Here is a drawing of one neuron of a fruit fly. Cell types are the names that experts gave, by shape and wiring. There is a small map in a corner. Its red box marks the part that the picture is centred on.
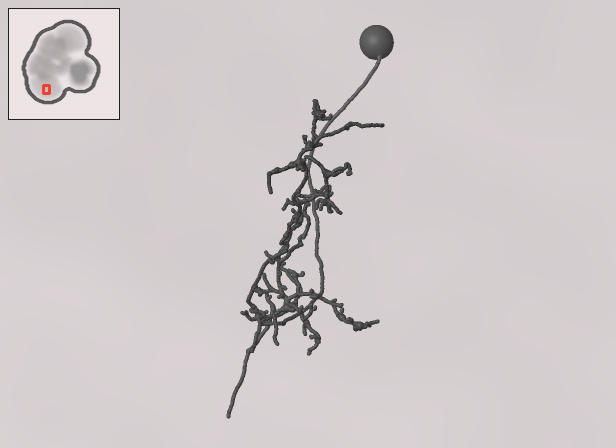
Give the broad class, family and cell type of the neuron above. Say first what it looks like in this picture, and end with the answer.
The cell body is at the top of the picture. The picture shows dozens of branch ends. It is an optic-lobe intrinsic neuron. The family is Mi. Its cell type is Mi15.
